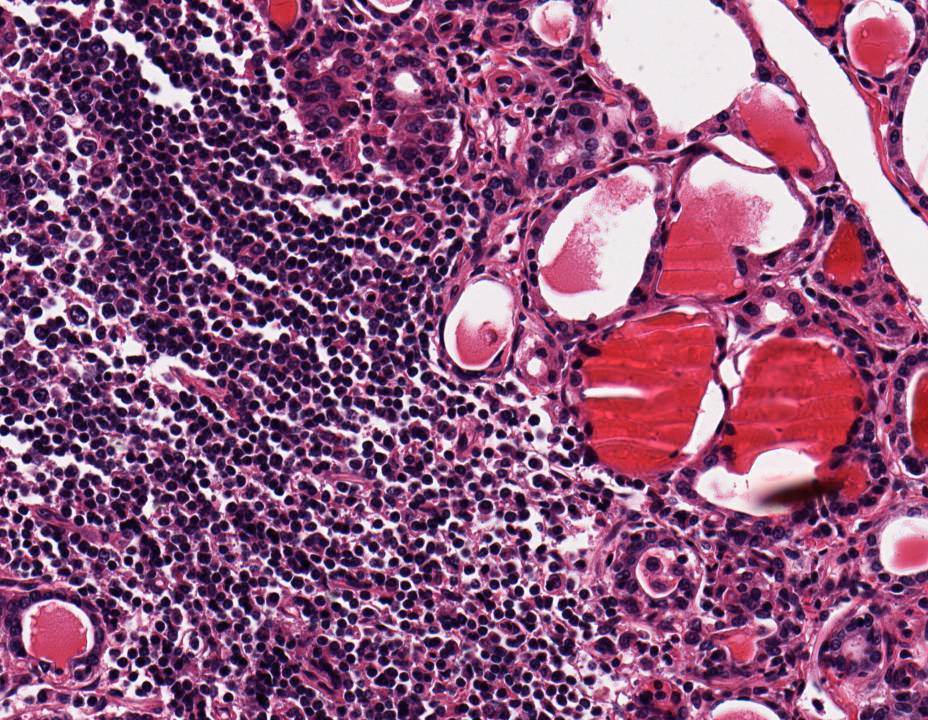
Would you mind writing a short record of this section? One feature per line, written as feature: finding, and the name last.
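Sheet: dense, of small round cells, filling the left half
Sheet cells: lymphocytes, with small, round, dark nuclei and scant cytoplasm
Right side: rounded follicles, varying in size
Follicle contents: pink, homogeneous colloid
Upper right: in several larger follicles the colloid is partly missing, leaving white empty space in the lumen
Name: thyroid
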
